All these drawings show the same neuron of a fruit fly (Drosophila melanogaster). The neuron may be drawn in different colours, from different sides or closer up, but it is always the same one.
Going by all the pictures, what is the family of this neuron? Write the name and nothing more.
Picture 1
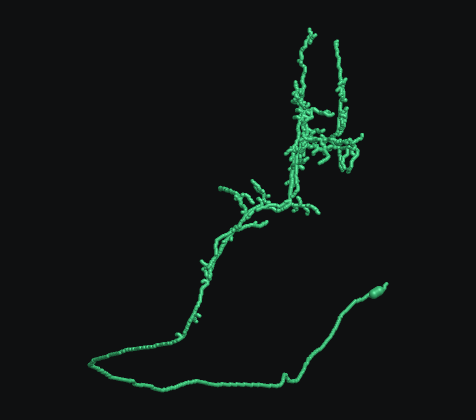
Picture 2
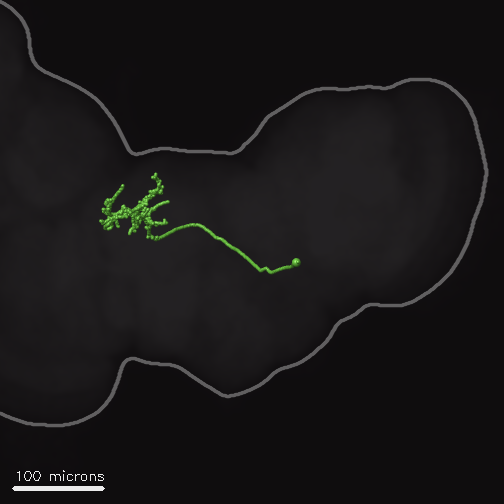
hemilineage WEDd2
